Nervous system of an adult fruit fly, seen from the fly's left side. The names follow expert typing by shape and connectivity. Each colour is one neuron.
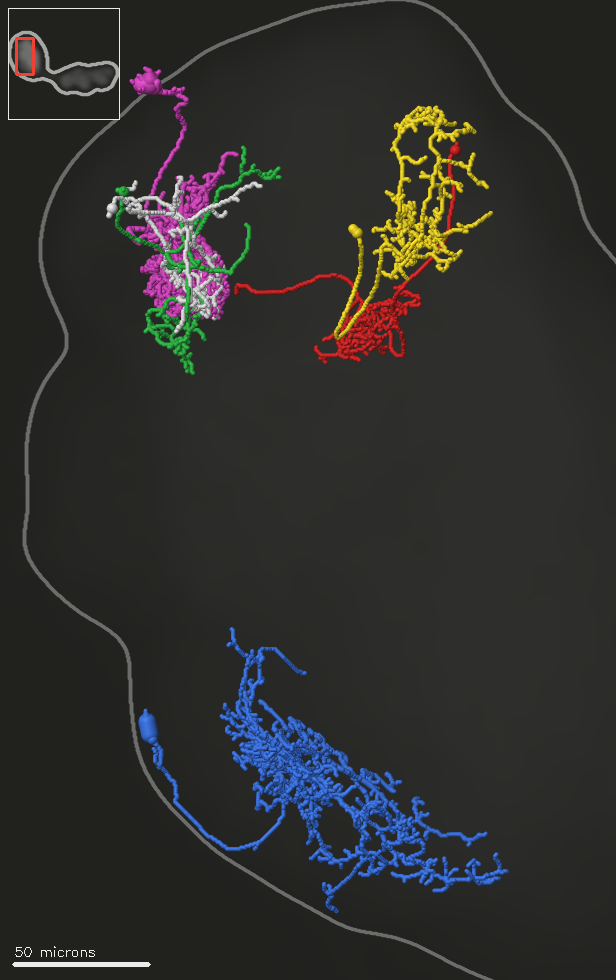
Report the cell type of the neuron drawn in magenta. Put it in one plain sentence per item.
The cell type is MBON03.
